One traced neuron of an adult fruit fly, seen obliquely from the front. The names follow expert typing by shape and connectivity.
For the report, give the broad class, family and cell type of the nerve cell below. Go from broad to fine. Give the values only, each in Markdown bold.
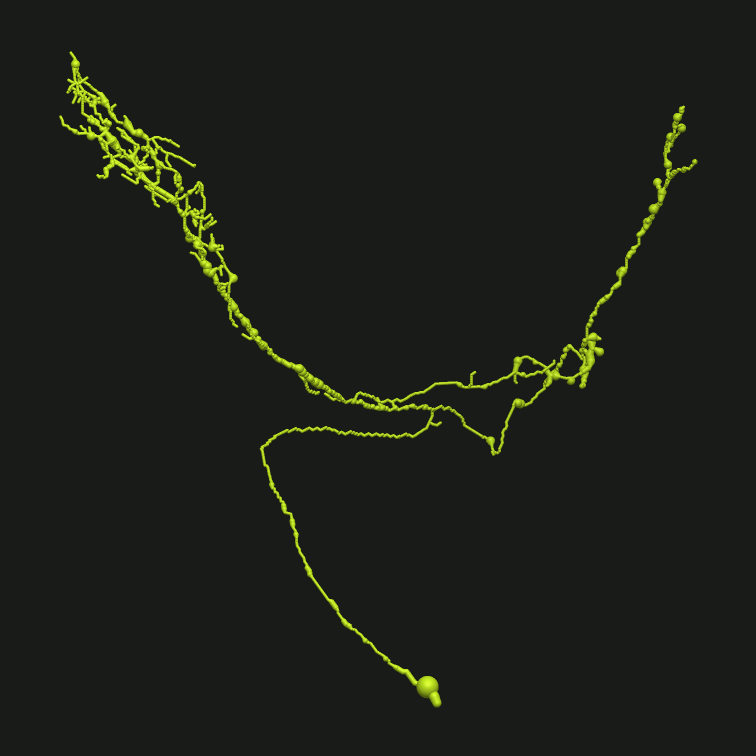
**central-brain intrinsic neuron**, **hemilineage WEDa2**, **LAL048**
